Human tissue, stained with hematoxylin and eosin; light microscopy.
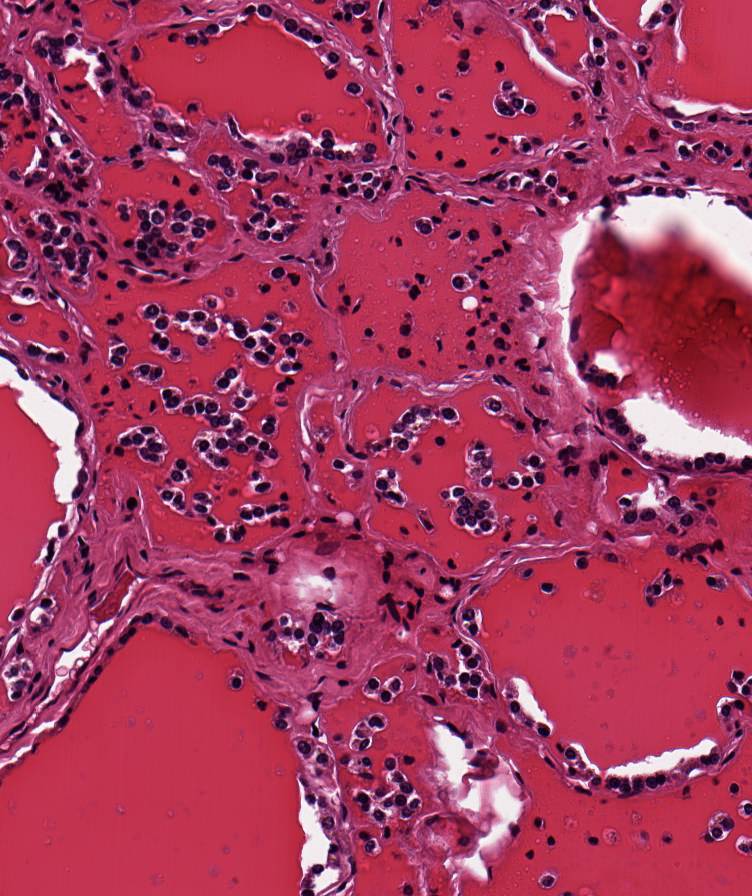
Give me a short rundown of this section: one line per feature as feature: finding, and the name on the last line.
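Septa: thin, branching, dividing large rounded spaces
Spaces: filled with homogeneous pink material
Clefts: white, where the pink material pulled off septa, upper right and left border
Band: thicker, pink, fibrous, scattered spindle nuclei, lower centre
Fat: none in the field
Name: thyroid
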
